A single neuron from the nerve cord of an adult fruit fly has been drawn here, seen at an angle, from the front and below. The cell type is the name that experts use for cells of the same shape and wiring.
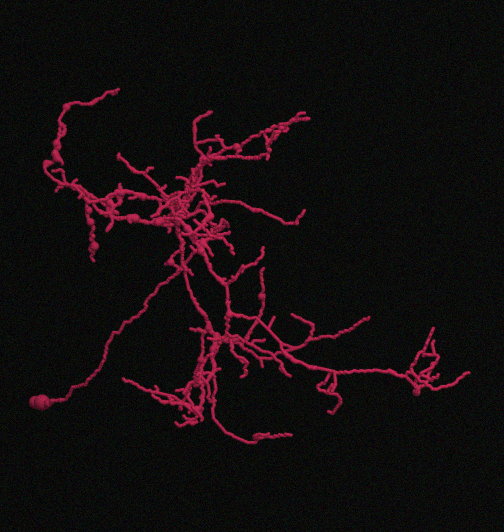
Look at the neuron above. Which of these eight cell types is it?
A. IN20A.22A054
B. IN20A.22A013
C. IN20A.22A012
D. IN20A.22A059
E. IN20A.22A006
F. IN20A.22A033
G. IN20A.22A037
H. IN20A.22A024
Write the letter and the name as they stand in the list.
G. IN20A.22A037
